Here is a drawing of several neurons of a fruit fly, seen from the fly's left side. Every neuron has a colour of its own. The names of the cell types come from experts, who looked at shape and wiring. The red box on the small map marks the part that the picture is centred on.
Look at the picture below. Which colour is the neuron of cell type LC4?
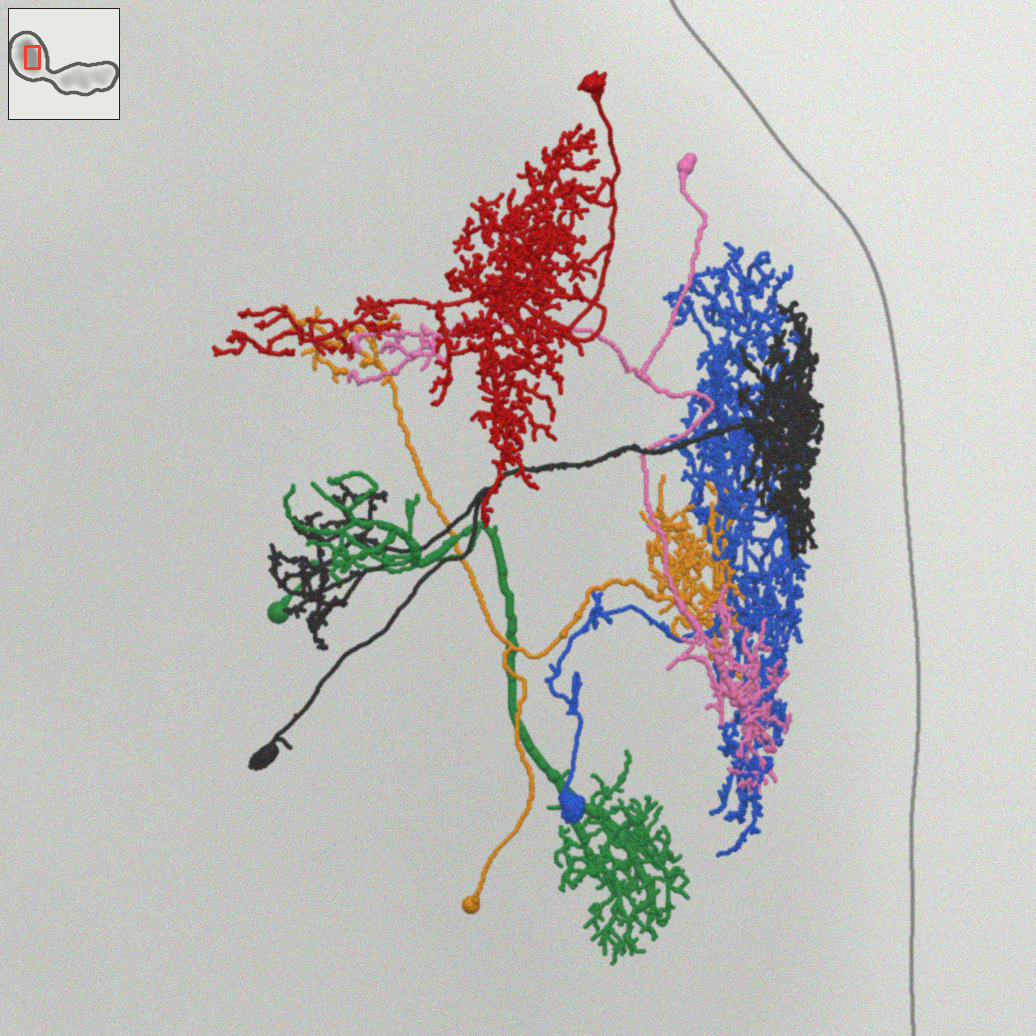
green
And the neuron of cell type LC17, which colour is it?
black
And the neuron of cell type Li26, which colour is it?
blue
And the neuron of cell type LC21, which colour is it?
pink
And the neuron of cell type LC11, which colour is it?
red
